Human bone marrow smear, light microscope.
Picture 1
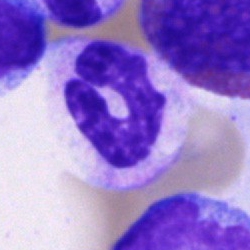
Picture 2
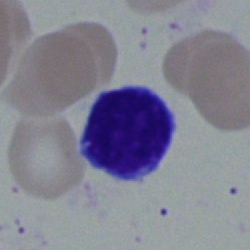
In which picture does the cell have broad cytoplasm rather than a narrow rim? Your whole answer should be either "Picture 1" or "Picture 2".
Picture 1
